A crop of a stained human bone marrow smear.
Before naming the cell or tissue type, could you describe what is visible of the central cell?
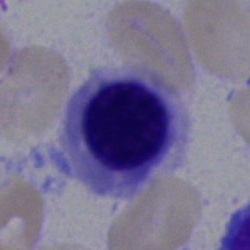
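Nucleus off-centre, displaced toward upper right. Chromatin dark purple, densely stained. Cytoplasm a pale lilac-blue rim, widest lower left. Erythroblast.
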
